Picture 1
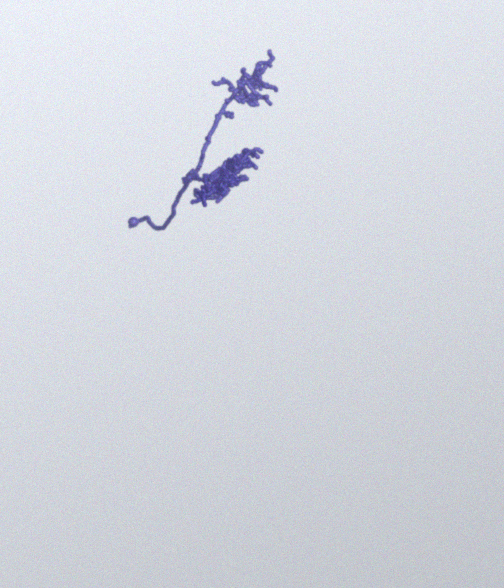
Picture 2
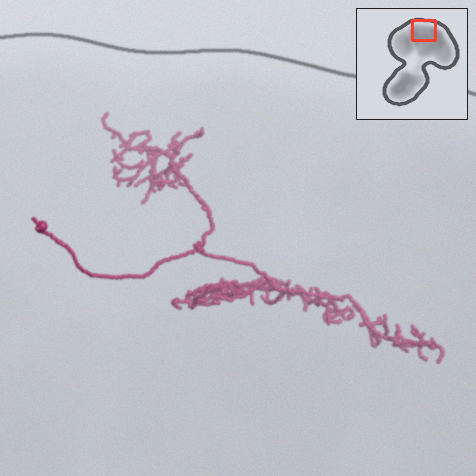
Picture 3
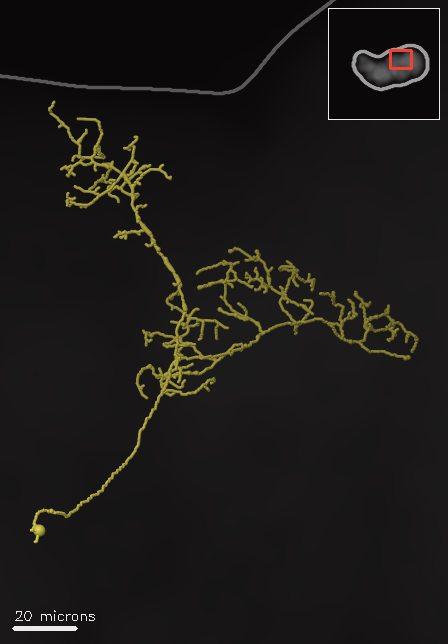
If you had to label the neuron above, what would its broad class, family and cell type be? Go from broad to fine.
central-brain intrinsic neuron; hemilineage AOTUv4_ventral; FB6U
